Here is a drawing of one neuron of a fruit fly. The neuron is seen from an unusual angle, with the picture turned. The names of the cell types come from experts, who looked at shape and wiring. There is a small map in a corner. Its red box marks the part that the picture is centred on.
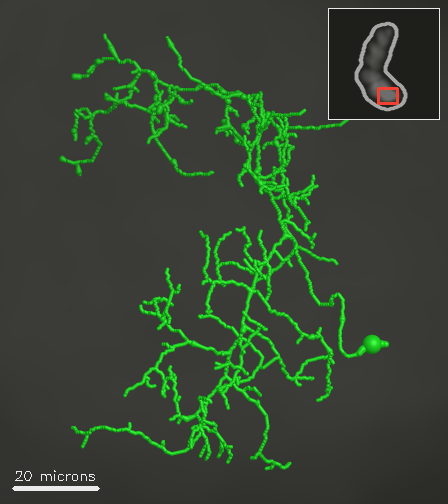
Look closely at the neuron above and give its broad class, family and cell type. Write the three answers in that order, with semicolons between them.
central-brain intrinsic neuron; hemilineage SMPad2; SMP068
